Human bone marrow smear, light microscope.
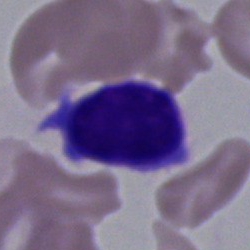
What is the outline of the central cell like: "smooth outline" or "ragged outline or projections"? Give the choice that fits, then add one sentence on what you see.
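Ragged outline or projections. A small pointed cytoplasmic tag projects from the left side of the cell.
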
